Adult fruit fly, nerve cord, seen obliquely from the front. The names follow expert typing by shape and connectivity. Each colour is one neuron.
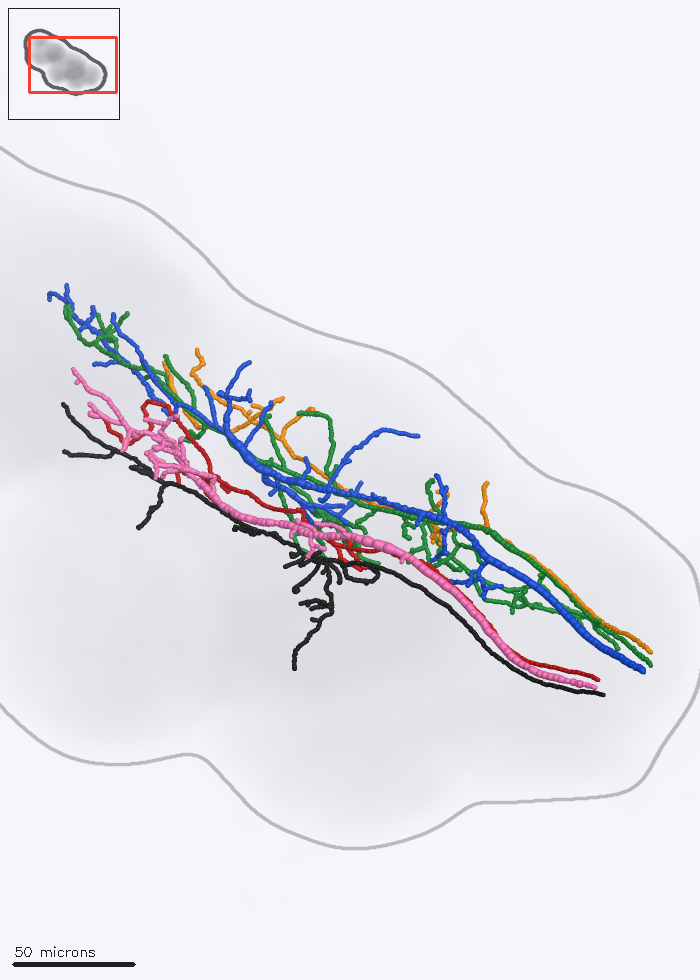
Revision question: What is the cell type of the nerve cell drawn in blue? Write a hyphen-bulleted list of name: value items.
- cell type: DNpe017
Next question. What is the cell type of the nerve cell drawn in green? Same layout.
- cell type: DNp102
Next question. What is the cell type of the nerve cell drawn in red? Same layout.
- cell type: DNpe012_b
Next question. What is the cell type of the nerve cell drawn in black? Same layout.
- cell type: DNp41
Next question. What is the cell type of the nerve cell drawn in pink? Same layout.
- cell type: DNp22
